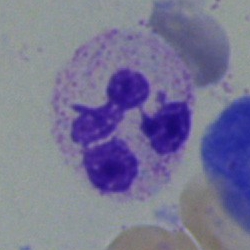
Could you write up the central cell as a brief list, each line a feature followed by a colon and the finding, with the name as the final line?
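Nucleus: four separate lobes
Chromatin: dense, deep purple
Cytoplasm: plentiful, pale
Granules: fine, pink-violet, scattered through cytoplasm
Name: segmented neutrophil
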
